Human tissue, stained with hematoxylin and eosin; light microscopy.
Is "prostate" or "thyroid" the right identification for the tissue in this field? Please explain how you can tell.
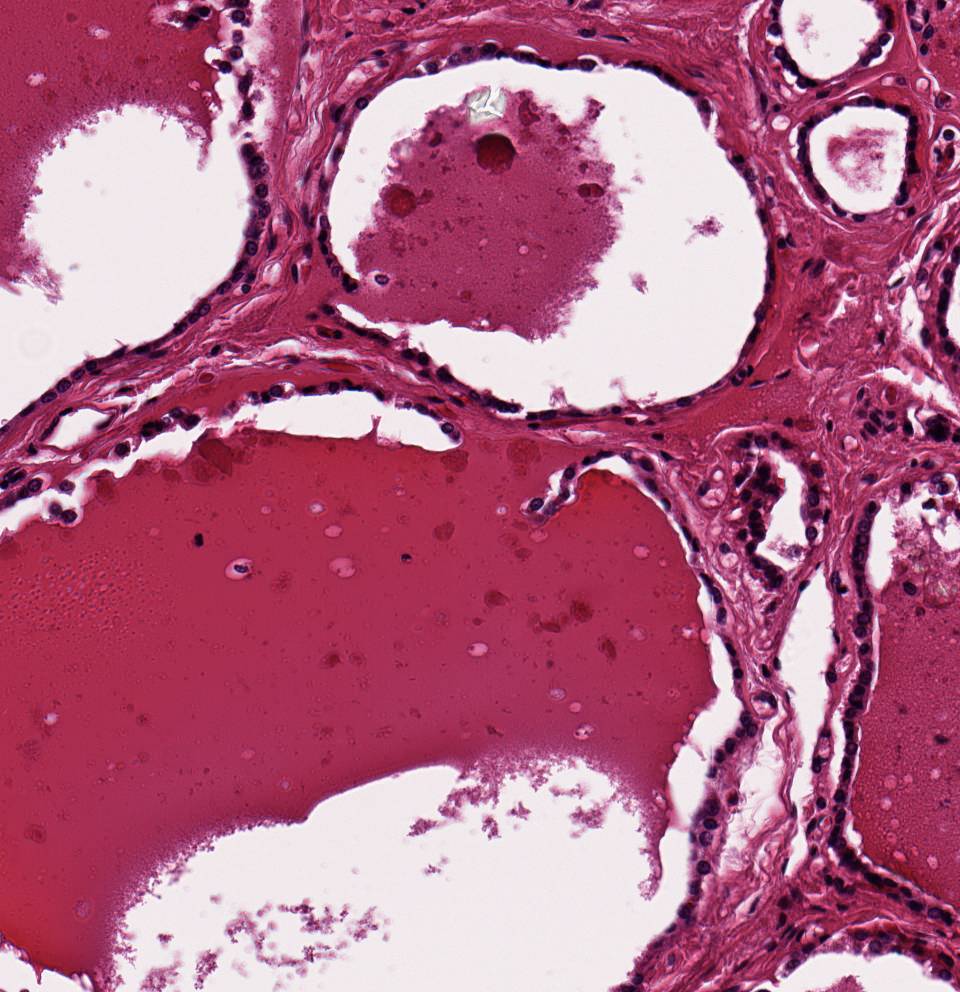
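Thyroid. Mostly large rounded follicles, with smaller ones crowded along the right edge.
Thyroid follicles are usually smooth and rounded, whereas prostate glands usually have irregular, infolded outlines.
Between follicles, only thin bands of pink fibrous stroma, broadest on the right.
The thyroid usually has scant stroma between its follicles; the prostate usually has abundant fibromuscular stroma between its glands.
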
